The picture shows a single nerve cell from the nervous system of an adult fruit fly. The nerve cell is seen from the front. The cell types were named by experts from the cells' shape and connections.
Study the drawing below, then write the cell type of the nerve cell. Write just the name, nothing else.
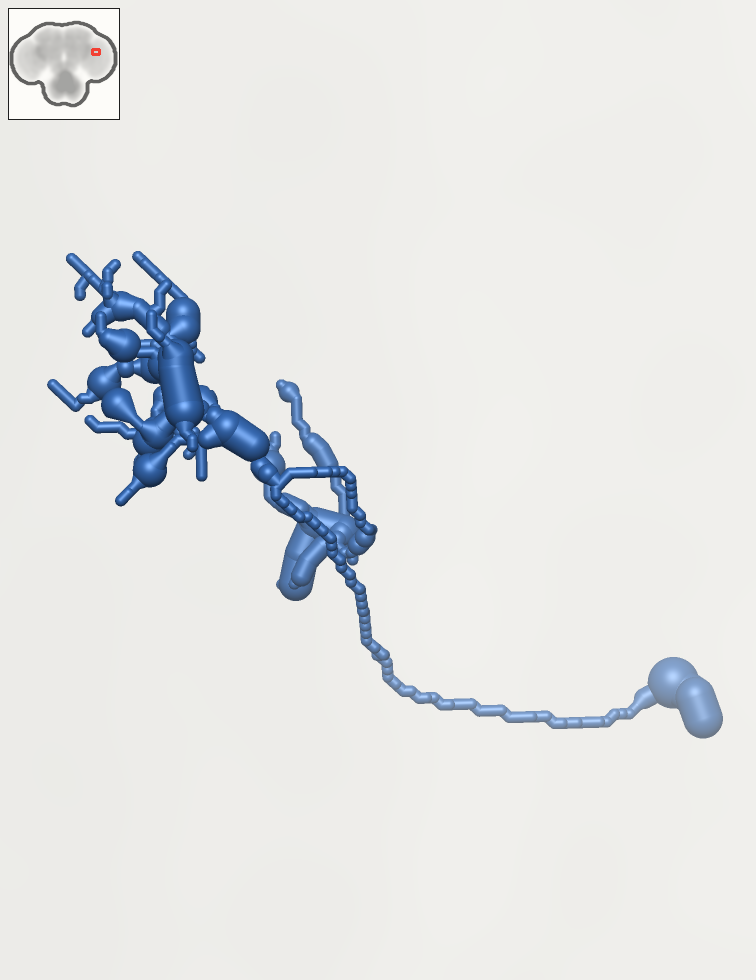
T5b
